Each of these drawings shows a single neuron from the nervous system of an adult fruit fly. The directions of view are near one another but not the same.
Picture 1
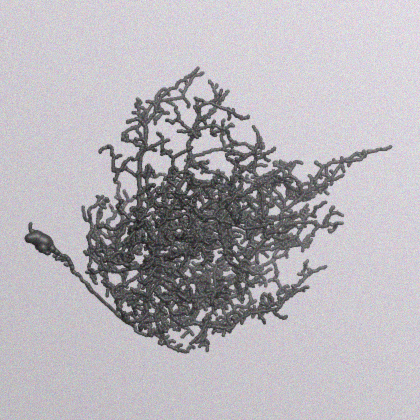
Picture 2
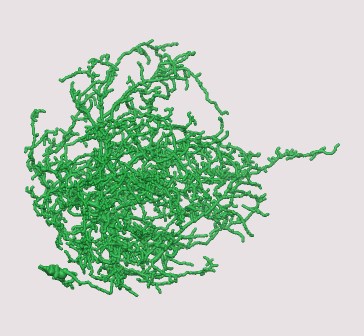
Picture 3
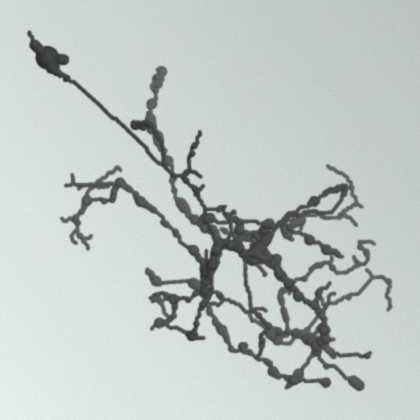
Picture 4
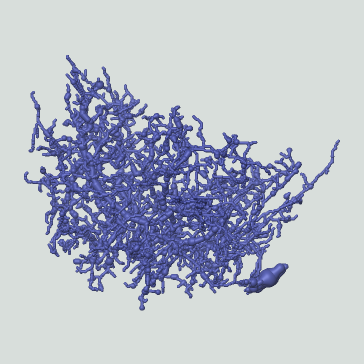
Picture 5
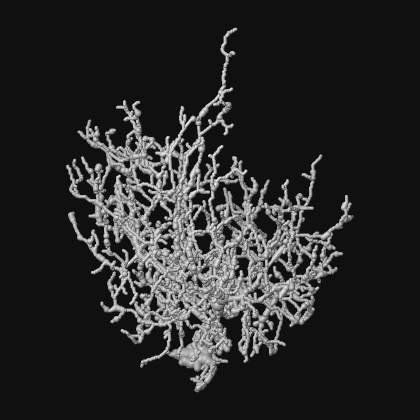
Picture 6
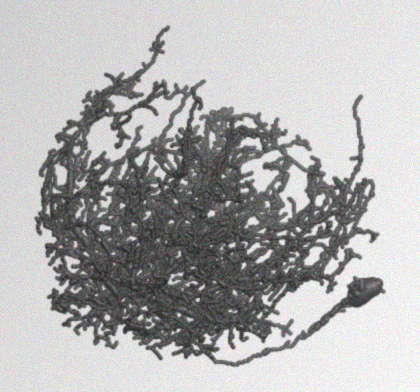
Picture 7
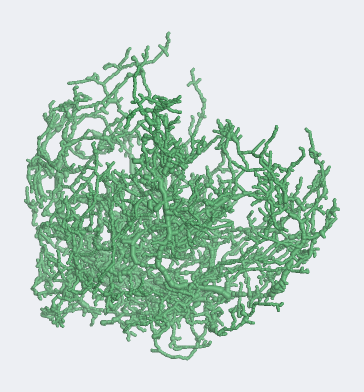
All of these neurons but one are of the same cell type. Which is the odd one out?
Picture 3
